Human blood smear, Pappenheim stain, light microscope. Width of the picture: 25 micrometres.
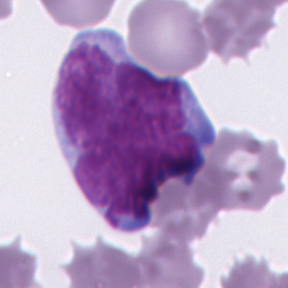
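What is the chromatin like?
Finely stippled, not gathered into coarse dark clumps.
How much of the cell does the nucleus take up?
About 80% of its area; the pale blue cytoplasm forms only a narrow rim.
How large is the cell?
About 18 by 13 micrometres.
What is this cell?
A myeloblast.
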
